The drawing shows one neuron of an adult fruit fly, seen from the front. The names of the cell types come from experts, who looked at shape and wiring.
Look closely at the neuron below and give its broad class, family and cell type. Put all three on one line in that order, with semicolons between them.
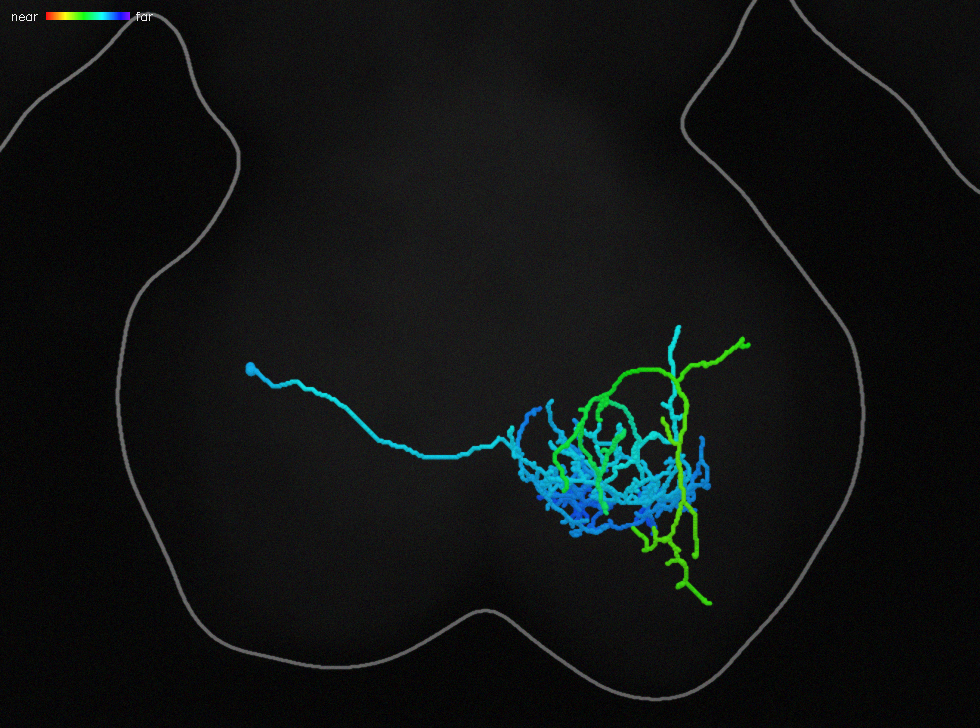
nerve-cord intrinsic neuron; hemilineage 09B; IN09B038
